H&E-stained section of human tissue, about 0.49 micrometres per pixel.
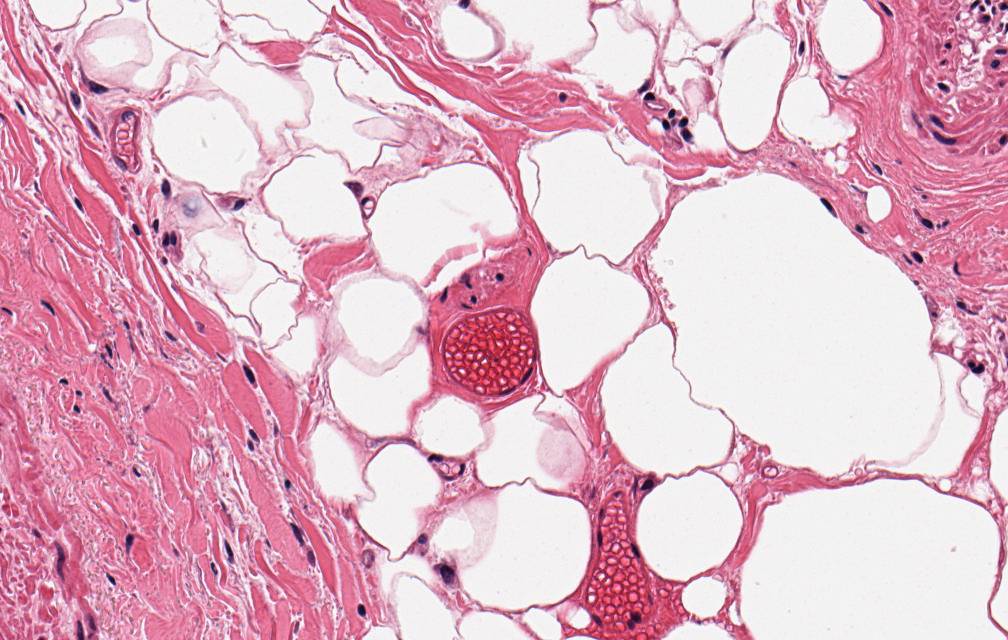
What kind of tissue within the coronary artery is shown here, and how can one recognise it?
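So: this is fat. Large, empty, rounded spaces between thin pink septa fill the centre and right; dense pink fibrous tissue lines the left.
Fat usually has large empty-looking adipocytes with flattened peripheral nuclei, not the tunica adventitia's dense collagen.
The few nuclei here are small, dark and flattened against the rims. A small round vessel mid-field is packed with red cells.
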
